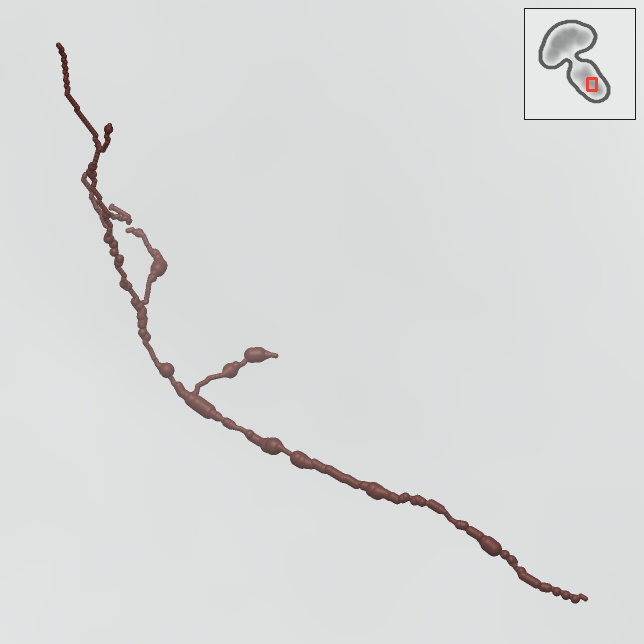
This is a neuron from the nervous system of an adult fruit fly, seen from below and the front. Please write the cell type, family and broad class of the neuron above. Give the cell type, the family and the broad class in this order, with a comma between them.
SNta37, class mechanosensory tactile, sensory neuron entering the nerve cord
